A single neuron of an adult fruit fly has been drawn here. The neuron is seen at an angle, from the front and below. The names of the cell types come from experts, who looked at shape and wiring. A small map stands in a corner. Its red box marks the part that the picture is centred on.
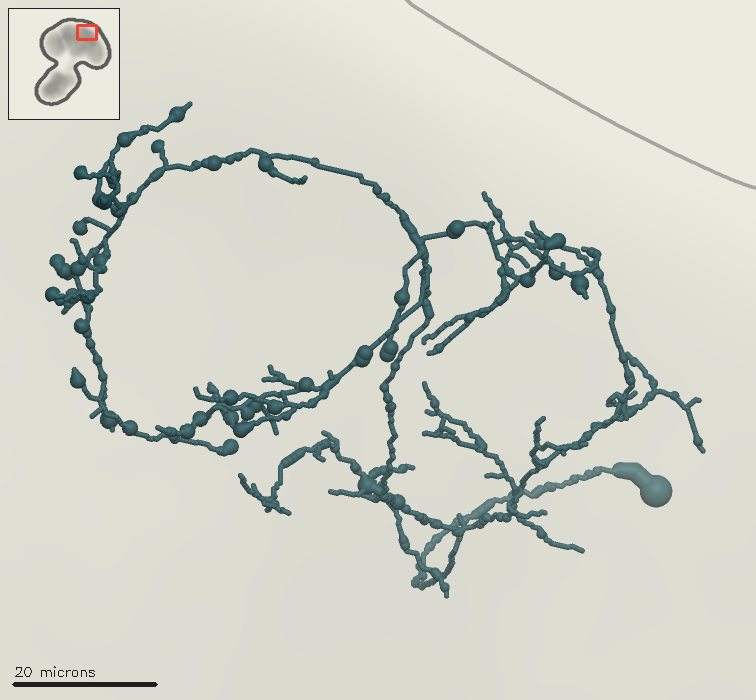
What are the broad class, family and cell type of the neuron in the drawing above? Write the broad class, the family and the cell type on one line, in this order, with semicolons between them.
central-brain intrinsic neuron; hemilineage VLPd&p1_posterior; SMP248_d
